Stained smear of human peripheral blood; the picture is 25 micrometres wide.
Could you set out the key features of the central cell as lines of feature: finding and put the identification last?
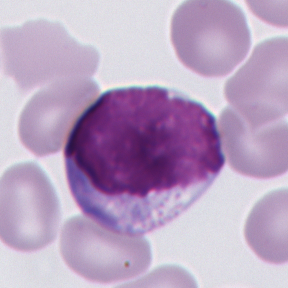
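Nucleus: fills most of the cell, sitting toward its upper side
Cytoplasm: pale bluish-grey crescent beneath the nucleus
Granules: no coarse dark ones in the cytoplasm
Name: large granular lymphocyte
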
